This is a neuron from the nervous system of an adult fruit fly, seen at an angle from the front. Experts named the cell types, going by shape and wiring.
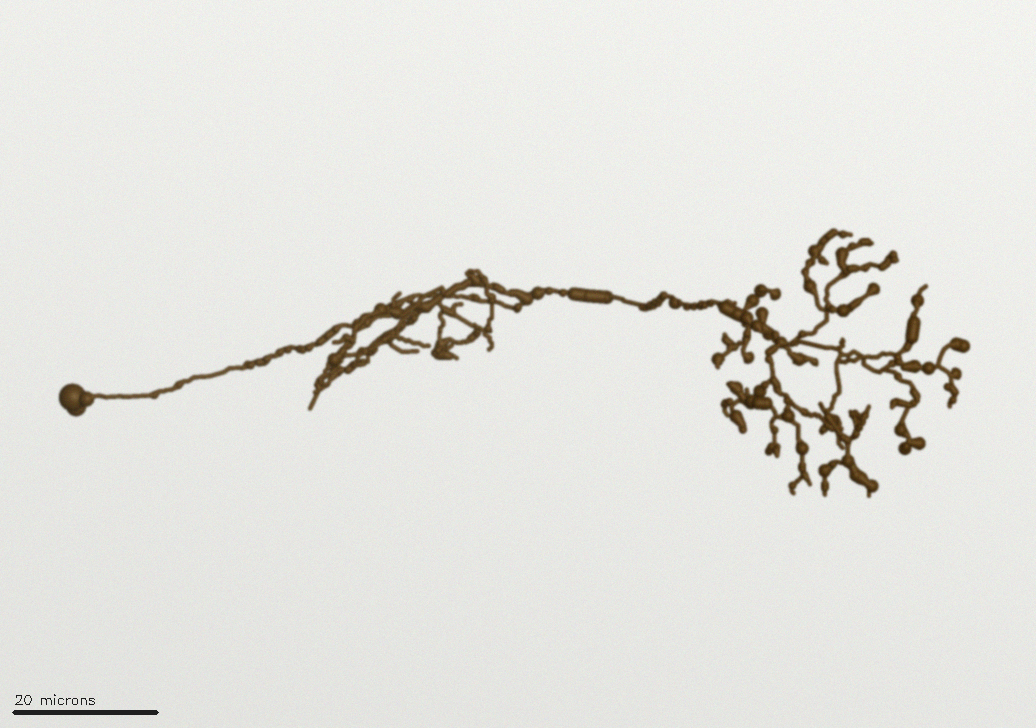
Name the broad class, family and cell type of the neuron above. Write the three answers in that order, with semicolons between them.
central-brain intrinsic neuron; hemilineage EBa1; ER3a_b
